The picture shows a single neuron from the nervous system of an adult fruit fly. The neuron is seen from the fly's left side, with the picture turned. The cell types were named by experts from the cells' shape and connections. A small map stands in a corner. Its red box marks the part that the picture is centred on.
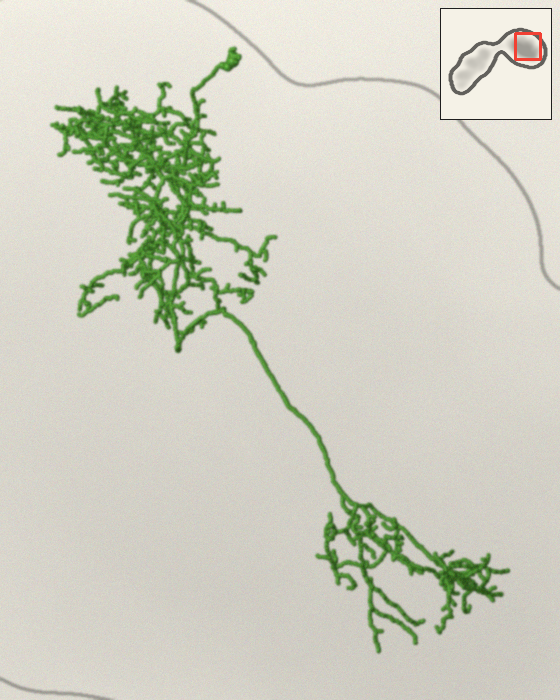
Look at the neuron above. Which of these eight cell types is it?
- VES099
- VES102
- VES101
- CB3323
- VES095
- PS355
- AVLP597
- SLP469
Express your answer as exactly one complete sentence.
To this neuron applies the cell type name SLP469.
